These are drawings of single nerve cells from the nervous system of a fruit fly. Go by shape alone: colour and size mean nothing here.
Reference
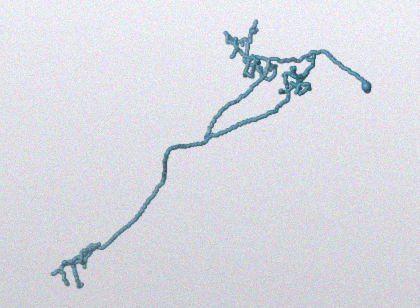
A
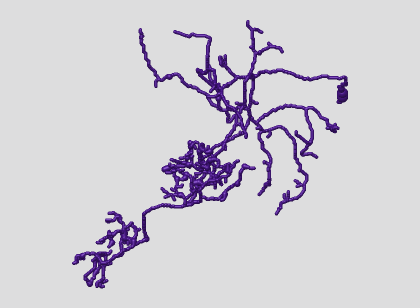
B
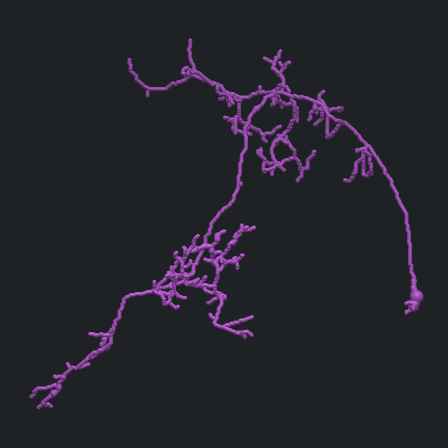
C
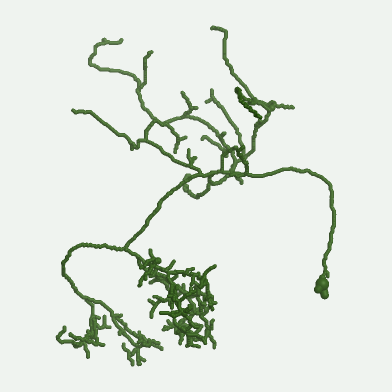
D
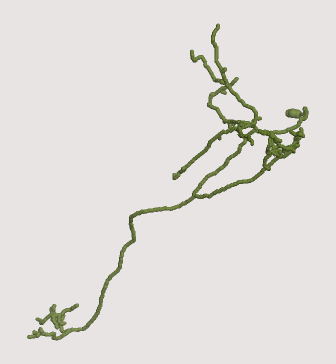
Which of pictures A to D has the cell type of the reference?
Picture D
